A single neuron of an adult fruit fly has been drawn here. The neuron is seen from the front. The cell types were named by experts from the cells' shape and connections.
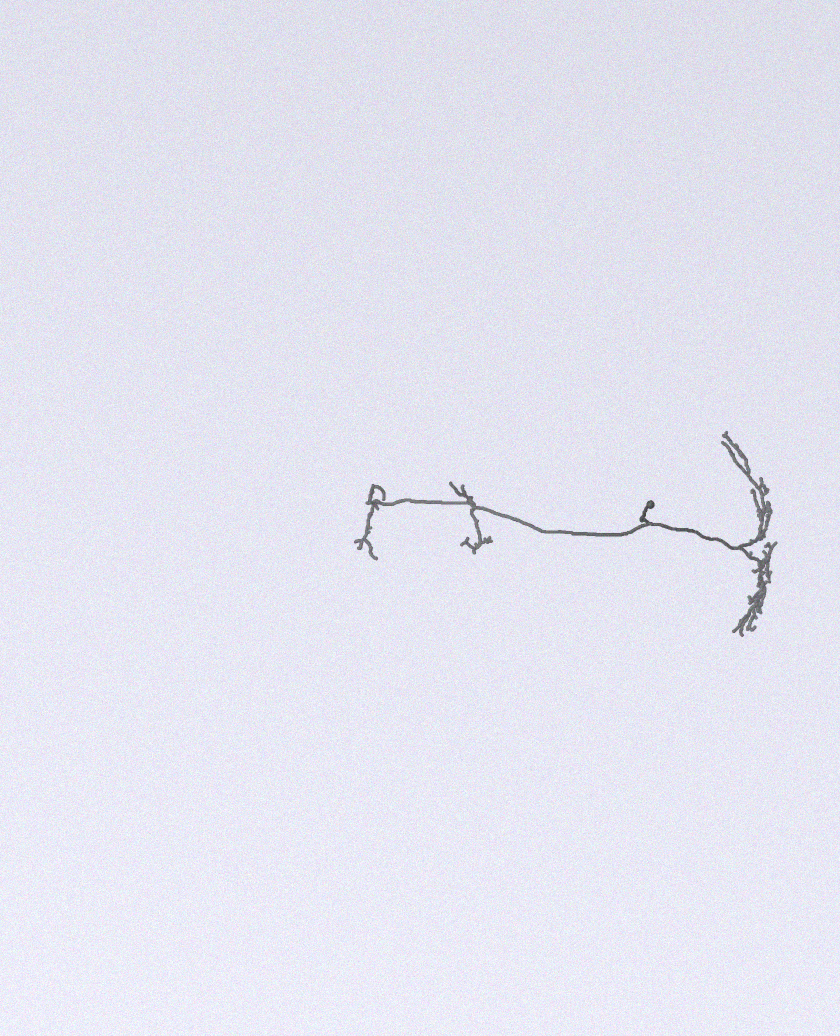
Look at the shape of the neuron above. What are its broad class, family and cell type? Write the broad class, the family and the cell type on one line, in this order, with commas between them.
visual projection neuron, hemilineage VPNl&d1_lateral, MeVP55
